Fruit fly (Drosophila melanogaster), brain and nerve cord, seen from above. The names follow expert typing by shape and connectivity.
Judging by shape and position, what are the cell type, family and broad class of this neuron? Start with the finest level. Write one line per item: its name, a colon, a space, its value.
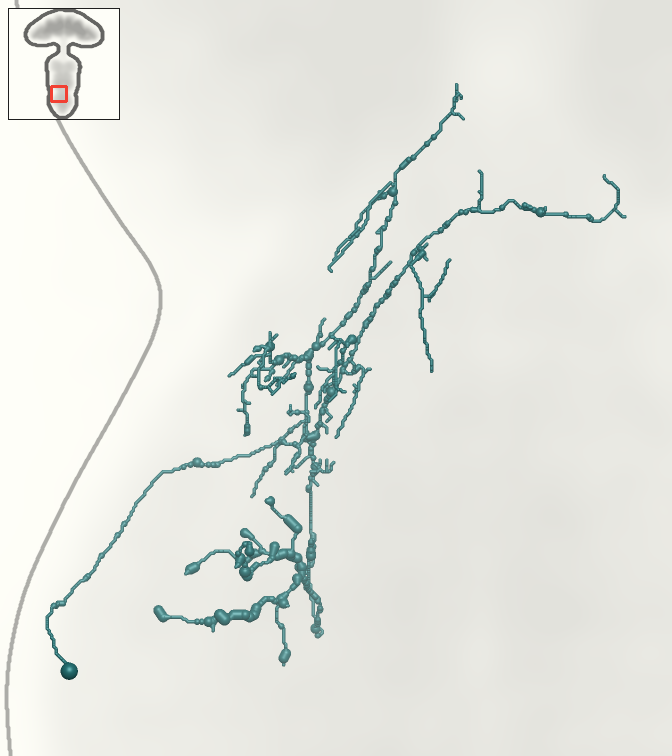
cell type: IN09A042
family: hemilineage 09A
broad class: nerve-cord intrinsic neuron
